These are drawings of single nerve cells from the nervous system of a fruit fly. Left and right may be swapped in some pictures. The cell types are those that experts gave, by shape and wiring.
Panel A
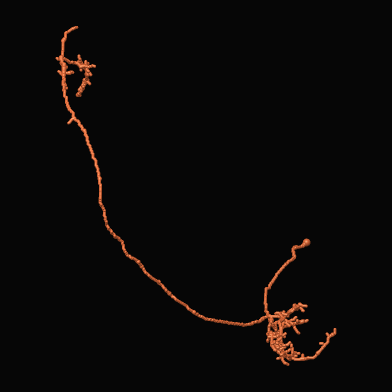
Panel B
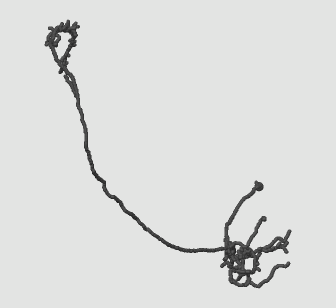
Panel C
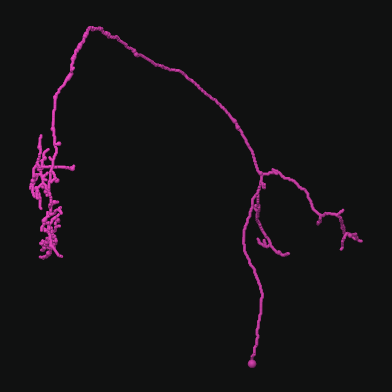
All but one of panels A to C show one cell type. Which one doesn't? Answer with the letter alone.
C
